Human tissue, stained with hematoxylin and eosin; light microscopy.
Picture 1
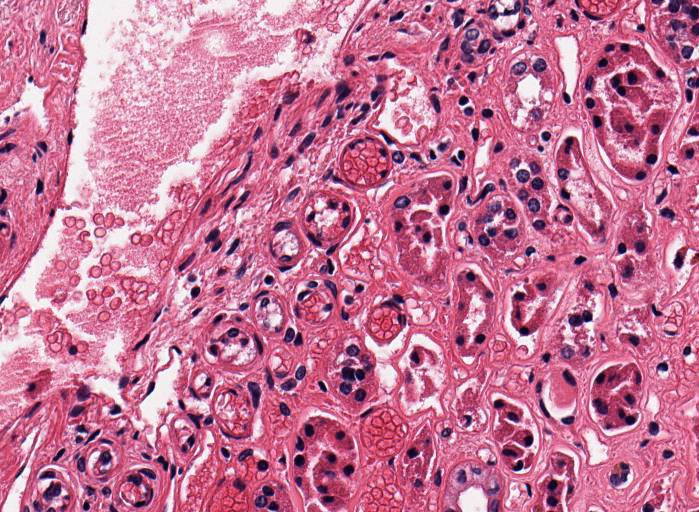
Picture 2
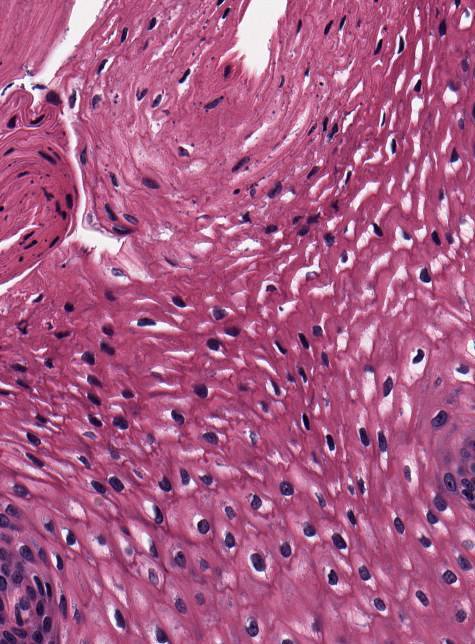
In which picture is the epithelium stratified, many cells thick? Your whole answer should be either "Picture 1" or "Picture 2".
Picture 2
